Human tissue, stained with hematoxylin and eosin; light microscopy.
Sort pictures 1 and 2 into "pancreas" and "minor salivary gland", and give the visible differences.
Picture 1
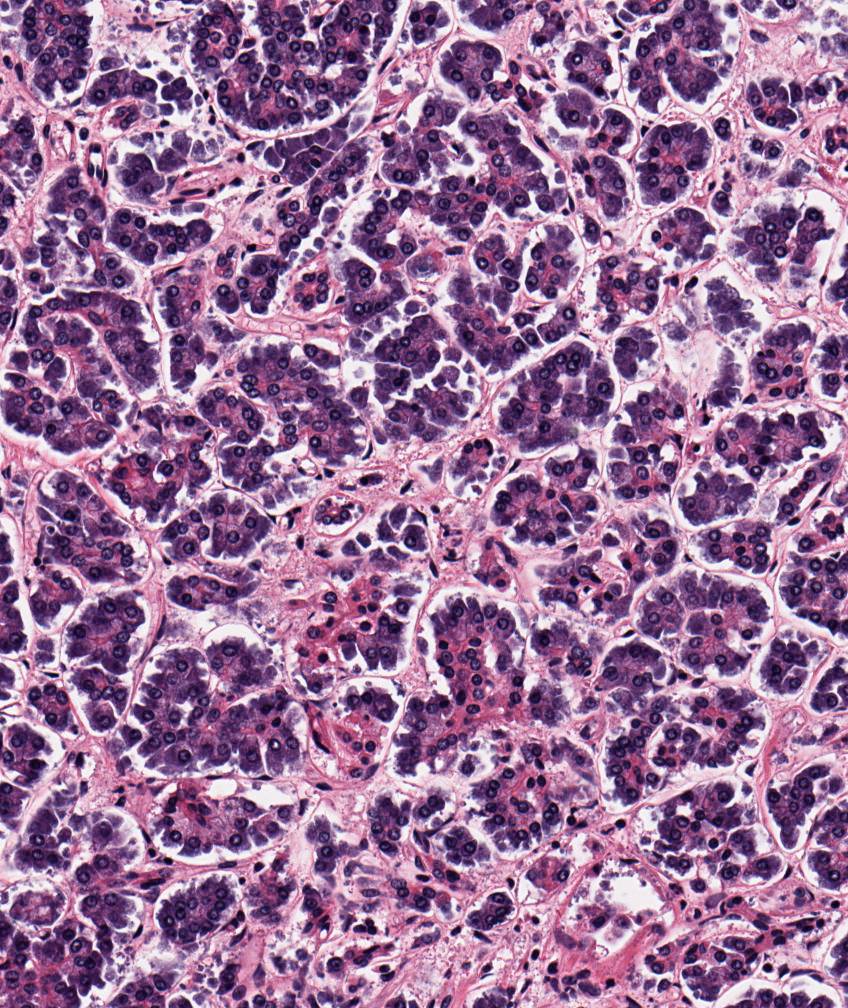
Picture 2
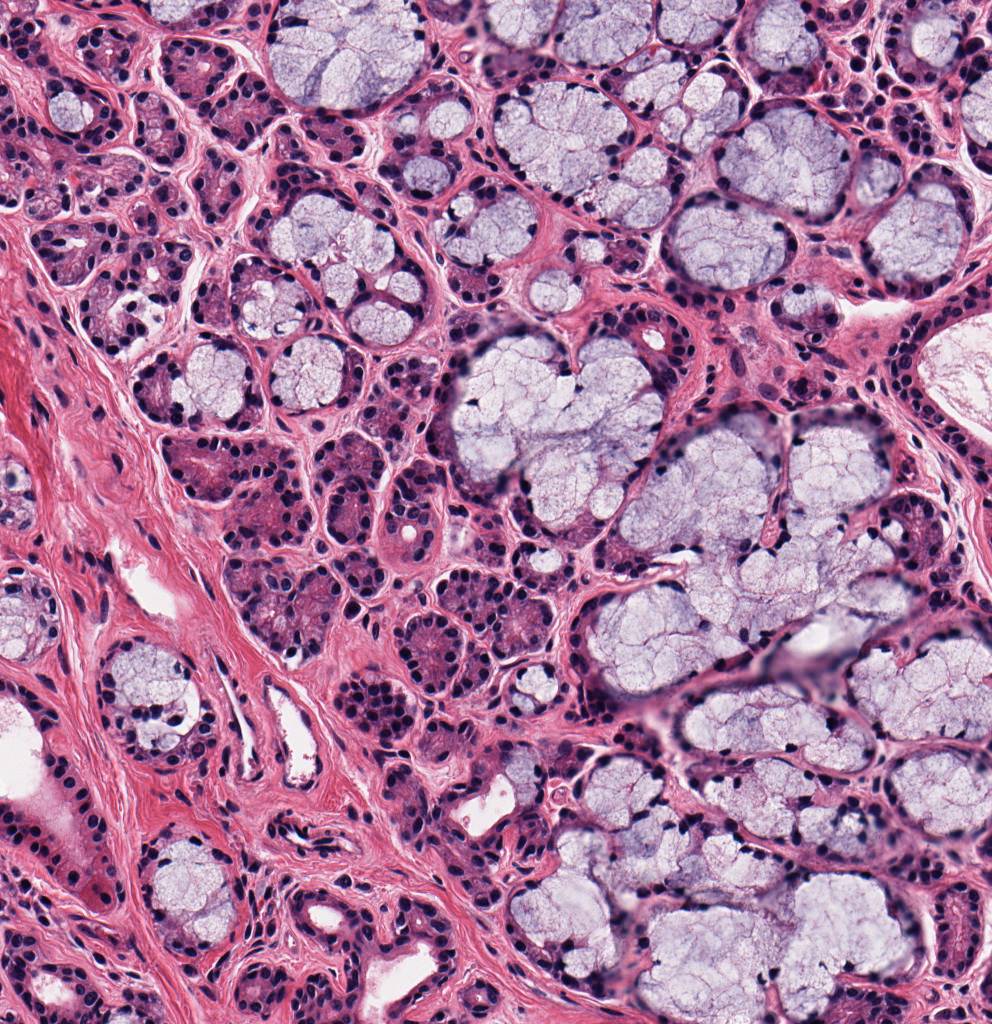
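Picture 1 is pancreas; picture 2 is minor salivary gland. Picture 1: closely packed rounded to irregular nests fill the field, divided by thin stromal strands. Within nests, cells form small acinus-like groups, nuclei at the outer edge, cytoplasm central. Nuclei fairly uniform in size and shape; cytoplasm purple and finely granular, not clear. Picture 2: pale mucous acini occupy most of the right half; darker serous acini cluster centre and left. Mucous cells: pale bluish-grey frothy cytoplasm, nuclei flattened against the acinar base. Serous acini: purple granular cytoplasm, round nuclei near the cell base. Acini in small groups, thin pink connective-tissue strands between.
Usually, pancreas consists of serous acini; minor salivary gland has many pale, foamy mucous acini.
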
